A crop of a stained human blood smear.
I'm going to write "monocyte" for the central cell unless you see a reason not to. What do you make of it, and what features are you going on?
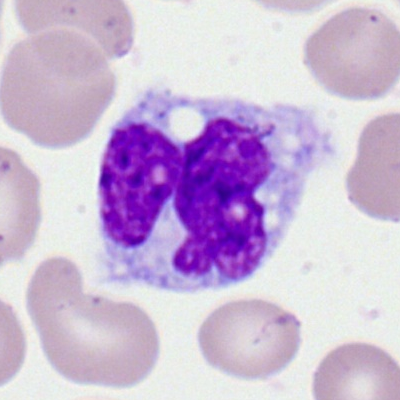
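Yes, monocyte is the right name for this cell. What speaks for monocyte and against band neutrophil is the plentiful, pale grey-blue cytoplasm and its vacuoles: a clear round one at the top between the two nuclear masses, and smaller clear spots on the right.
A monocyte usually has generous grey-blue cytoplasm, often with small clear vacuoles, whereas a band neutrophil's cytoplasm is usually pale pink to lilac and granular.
The coarse, clumped chromatin, dark purple mottled with lighter patches, leans the other way.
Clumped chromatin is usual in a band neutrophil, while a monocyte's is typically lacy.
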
